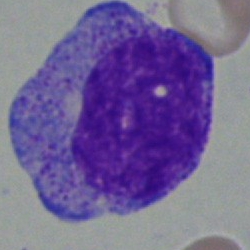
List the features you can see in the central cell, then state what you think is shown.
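Chromatin: finely granular, fairly evenly spread, free of coarse dark clumps. Cytoplasm, shape and place: a broad crescent lying mainly to the left of the nucleus. Cytoplasm, colour: blue, deepest along the cell edge. Cytoplasm, paler area: against the left edge of the nucleus. Conclusion: promyelocyte.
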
